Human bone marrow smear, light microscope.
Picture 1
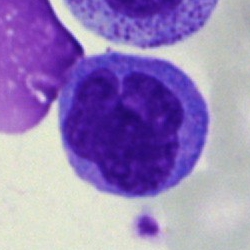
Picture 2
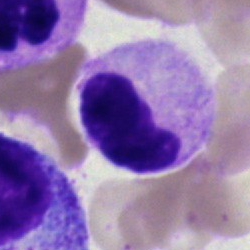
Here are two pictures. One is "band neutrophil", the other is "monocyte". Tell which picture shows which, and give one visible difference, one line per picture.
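Picture 1 is a monocyte. The nucleus fills most of the cell.
Picture 2 is a band neutrophil. The cytoplasm is abundant and pale lilac.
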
